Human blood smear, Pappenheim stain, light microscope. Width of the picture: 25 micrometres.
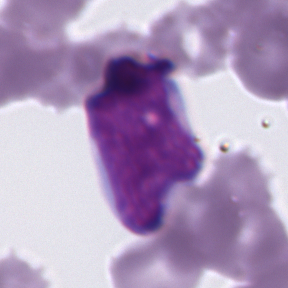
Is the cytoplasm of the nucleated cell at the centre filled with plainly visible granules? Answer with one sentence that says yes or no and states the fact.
No, no visible granules are present in the cytoplasm of the cell.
